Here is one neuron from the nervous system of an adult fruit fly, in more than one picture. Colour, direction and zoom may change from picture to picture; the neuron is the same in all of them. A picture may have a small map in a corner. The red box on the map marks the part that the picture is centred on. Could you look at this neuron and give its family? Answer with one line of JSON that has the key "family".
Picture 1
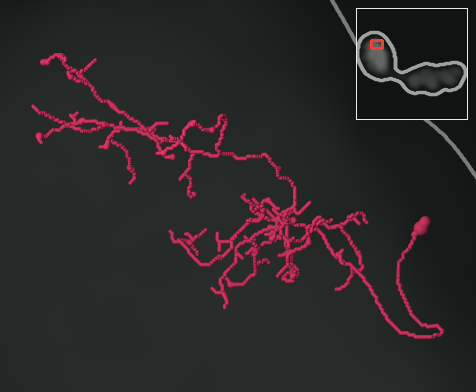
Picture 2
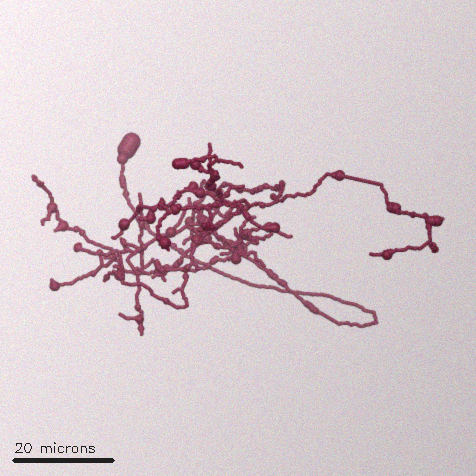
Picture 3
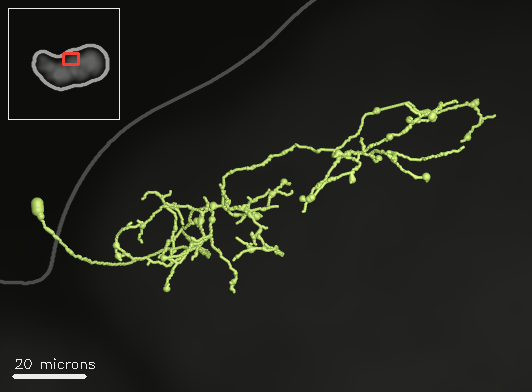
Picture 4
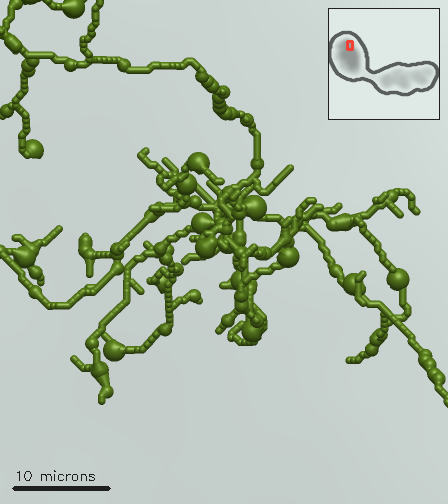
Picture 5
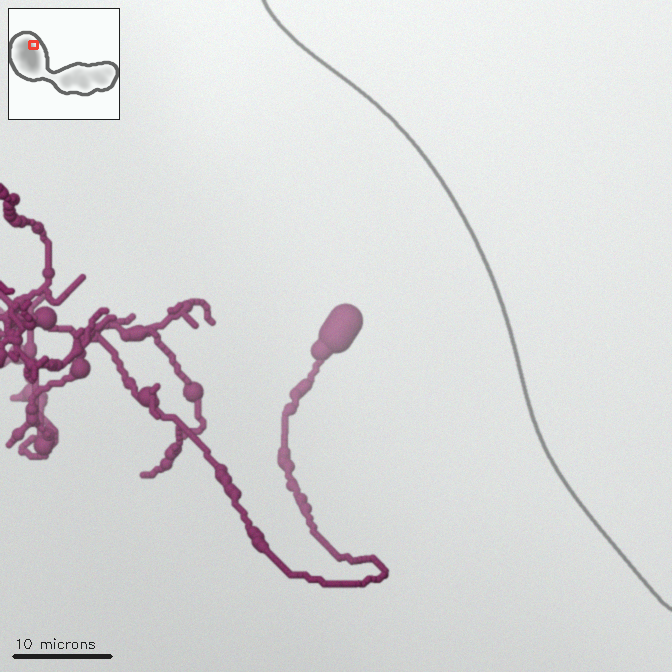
{"family": "hemilineage LHp1"}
